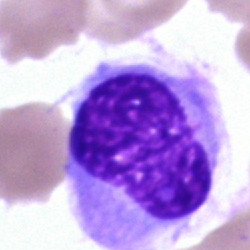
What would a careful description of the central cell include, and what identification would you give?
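I see a folded nucleus, with a groove setting off a smaller lobe at its lower right. It fills most of the cell, and the widest band of cytoplasm is below it. I can't make out any granules in that cytoplasm, nor any vacuoles. What I'm looking at is a hairy cell.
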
